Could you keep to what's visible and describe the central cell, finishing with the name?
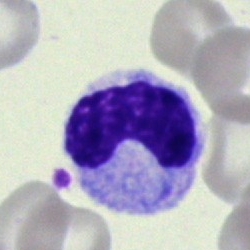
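Trace the edge and you will find it round and smooth. The nucleus is kidney-shaped, deeply notched on its lower side. Its chromatin is dark purple and coarsely clumped, and no nucleolus can be seen. Here we have a band neutrophil.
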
